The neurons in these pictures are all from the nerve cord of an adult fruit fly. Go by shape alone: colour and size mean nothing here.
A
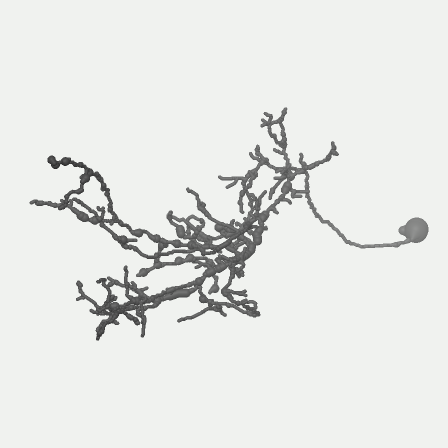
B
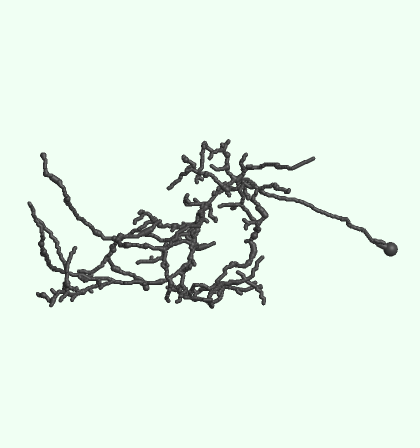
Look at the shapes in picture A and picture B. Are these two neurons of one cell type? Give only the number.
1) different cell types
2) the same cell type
1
